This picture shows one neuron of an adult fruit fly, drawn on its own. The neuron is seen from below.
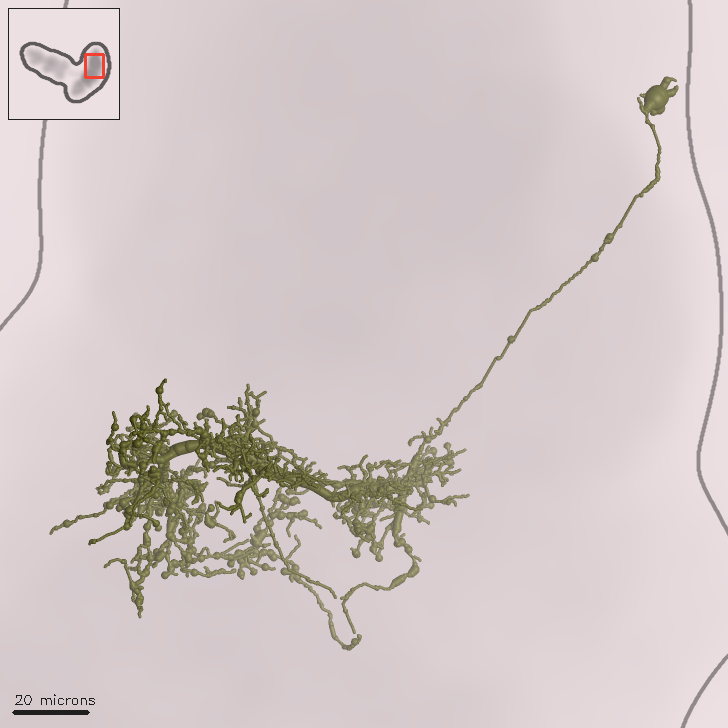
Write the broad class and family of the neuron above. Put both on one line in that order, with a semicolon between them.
central-brain intrinsic neuron; hemilineage VLPl2_medial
